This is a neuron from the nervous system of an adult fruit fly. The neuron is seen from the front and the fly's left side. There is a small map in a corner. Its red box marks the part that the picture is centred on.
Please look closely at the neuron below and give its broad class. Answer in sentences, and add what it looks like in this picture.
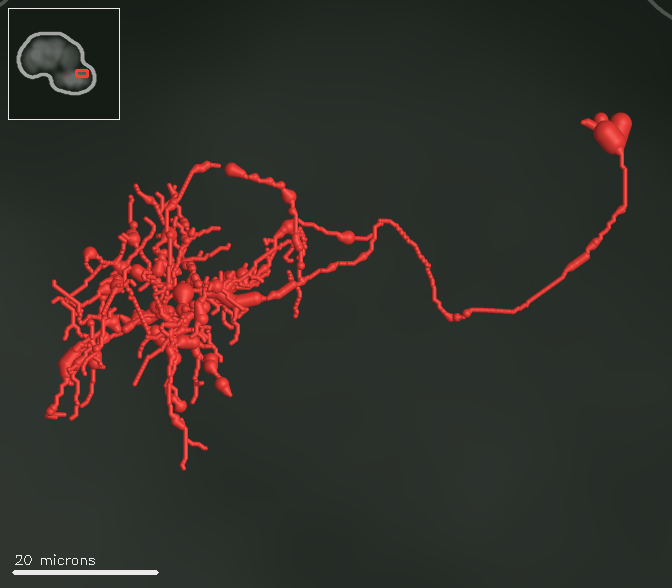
It is a nerve-cord intrinsic neuron. The cell body is at the upper right of the picture. By the scale bar it is about 80 microns wide in this view. Dozens of branch ends can be seen.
